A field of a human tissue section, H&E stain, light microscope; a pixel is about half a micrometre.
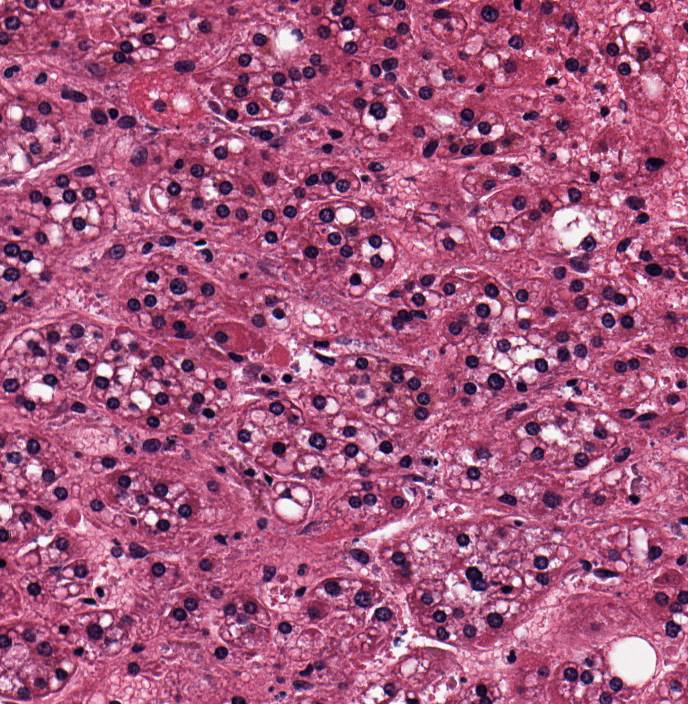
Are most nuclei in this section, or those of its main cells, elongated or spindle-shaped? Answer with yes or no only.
No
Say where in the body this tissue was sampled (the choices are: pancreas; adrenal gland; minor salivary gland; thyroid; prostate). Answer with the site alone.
adrenal gland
